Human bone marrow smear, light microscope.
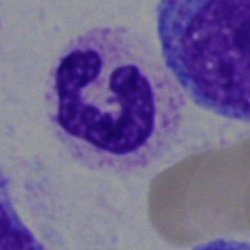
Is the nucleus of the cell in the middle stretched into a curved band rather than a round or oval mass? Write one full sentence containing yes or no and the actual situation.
Yes, a curved band without separate lobes is the shape of the nucleus.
